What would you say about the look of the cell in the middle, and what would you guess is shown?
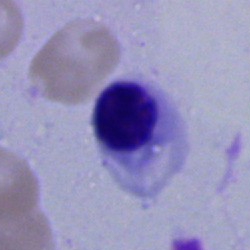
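Look first at where the nucleus sits: off-centre, toward the upper left of the cell. Search it carefully and you won't find a nucleolus. Now follow the cytoplasm, which is pale blue-grey and spreads mainly below and to the right of the nucleus. Notice that it holds no granules. What we have here is an erythroblast.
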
